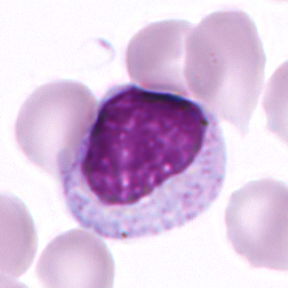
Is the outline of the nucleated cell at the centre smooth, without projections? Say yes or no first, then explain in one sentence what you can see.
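Yes. The cell outline is roughly round and smooth.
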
